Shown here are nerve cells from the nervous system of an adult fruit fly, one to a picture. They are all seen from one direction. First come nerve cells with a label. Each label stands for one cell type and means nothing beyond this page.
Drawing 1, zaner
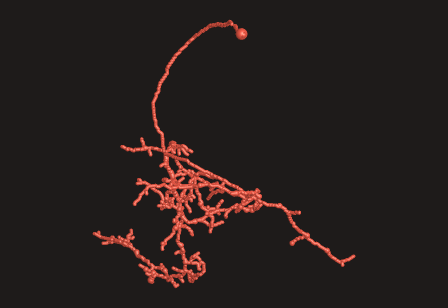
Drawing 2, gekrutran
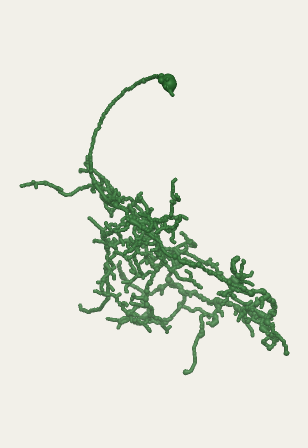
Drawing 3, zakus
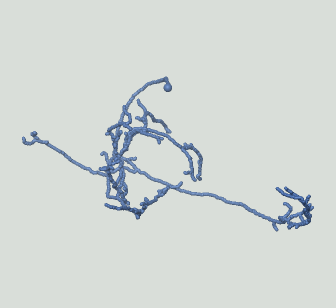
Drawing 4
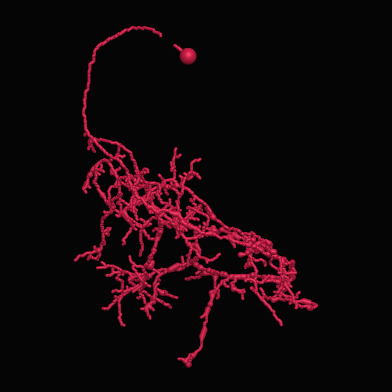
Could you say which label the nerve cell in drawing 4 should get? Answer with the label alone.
gekrutran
